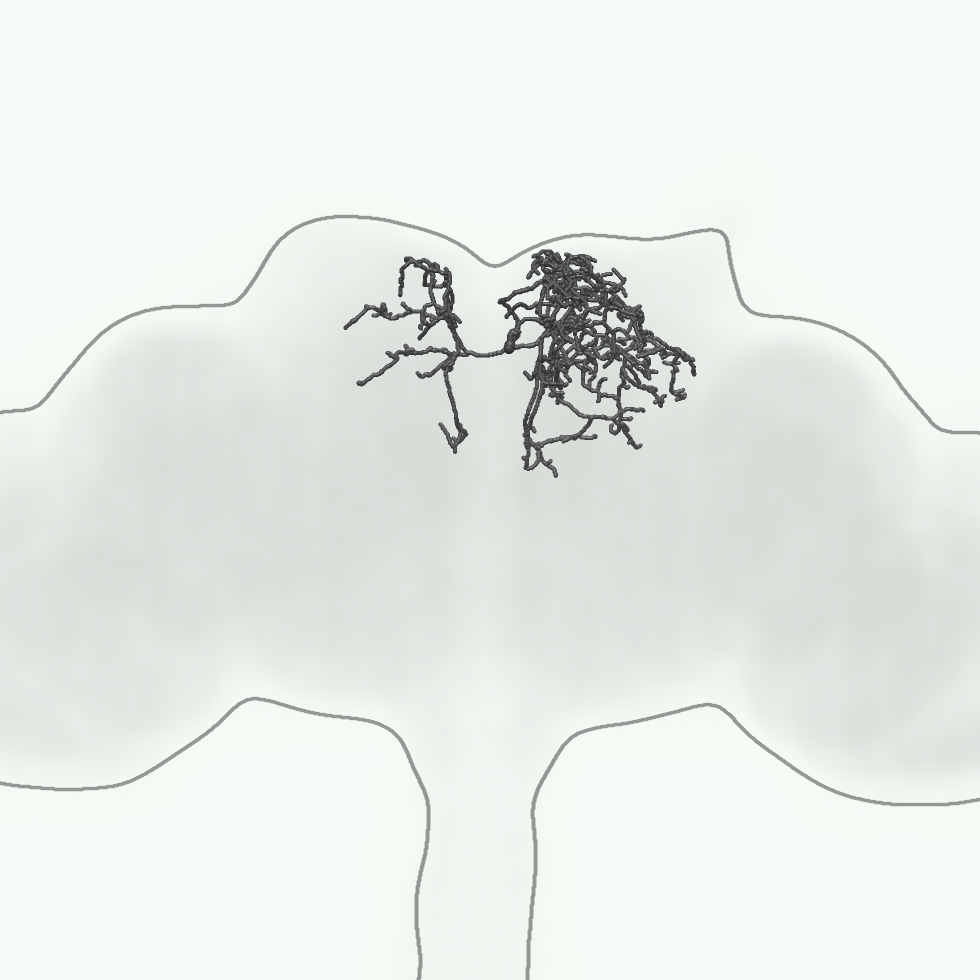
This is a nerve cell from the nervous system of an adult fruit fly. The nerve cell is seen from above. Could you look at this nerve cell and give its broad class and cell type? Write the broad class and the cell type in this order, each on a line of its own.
central-brain intrinsic neuron
CRE005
